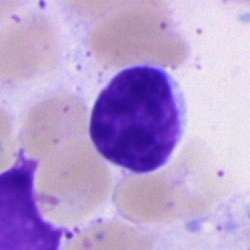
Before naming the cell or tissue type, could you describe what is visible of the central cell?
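First, the outline is round to slightly oval and smooth-edged. Next, the chromatin is dense and dark purple, with a few paler patches between darker clumps. Last, the cytoplasm is a very thin, pale blue-grey rim, seen mostly along the right side. The central cell is a lymphocyte.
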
